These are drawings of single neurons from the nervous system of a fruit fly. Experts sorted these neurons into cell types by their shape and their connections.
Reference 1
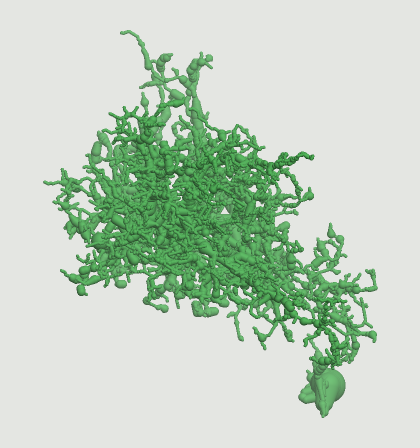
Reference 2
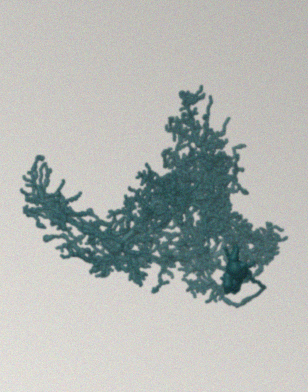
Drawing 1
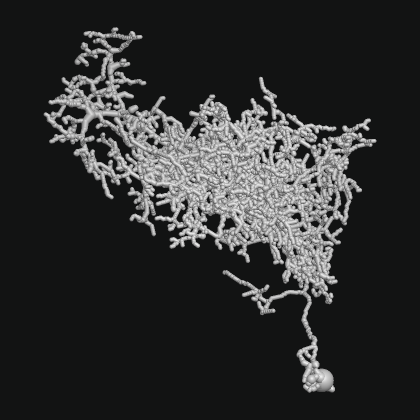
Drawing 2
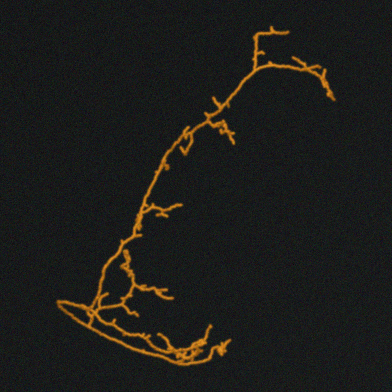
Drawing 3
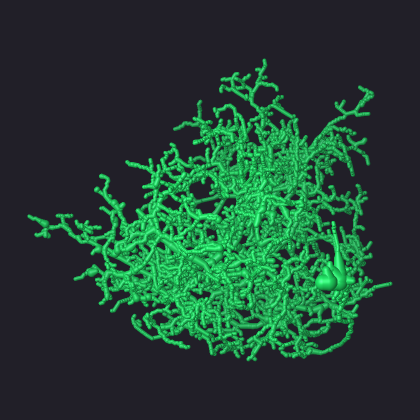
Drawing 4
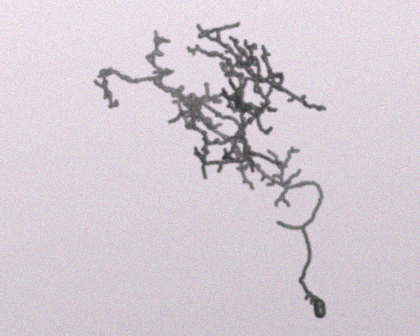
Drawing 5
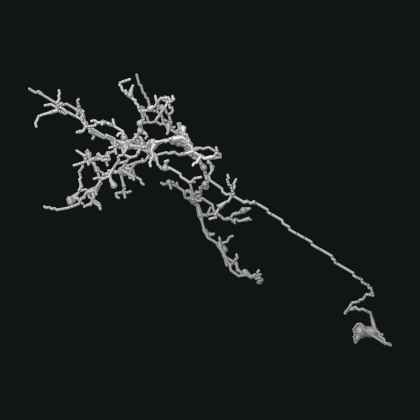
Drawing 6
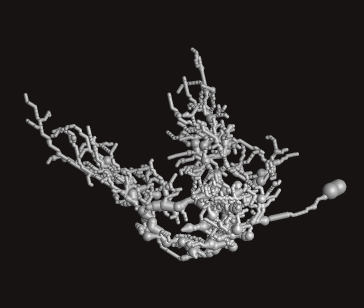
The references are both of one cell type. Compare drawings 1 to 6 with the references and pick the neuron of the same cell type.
Drawing 1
